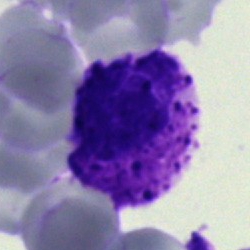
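Basophil, middle cell of a stained human bone marrow smear. Outline roughly oval. Separate granules clearest along right and lower edges. Nucleus largely hidden by dense dark staining and granules. Lower part lighter purple-magenta between granules.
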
